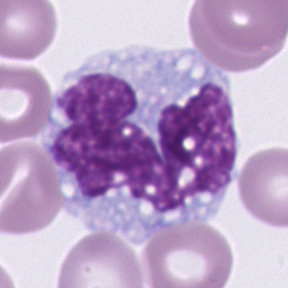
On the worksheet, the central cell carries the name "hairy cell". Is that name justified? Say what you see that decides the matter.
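First, the outline: roughly round, with a slightly irregular, scalloped edge. Second, the nucleus: broad, bulky folded masses rather than thin segments joined by threads. Third, the cytoplasm: pale blue-grey, with many small clear vacuoles and no coarse coloured granules. Fourth, the surroundings: red cells lie around the cell without overlapping it.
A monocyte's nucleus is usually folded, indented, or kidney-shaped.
The folded nucleus here therefore sides with monocyte. Hairy cell does not fit; the cell is a monocyte.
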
